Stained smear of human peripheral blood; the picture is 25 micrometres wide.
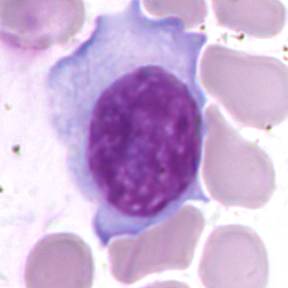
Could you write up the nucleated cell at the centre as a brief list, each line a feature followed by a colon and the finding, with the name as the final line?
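Cytoplasm: plenty of it, pale greyish blue, widest above and to the left of the nucleus
Nucleus: off-centre, close to the right edge; oval, about 13 by 10 micrometres
Chromatin: dark purple, coarse clumps with paler gaps between
What it is: plasma cell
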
